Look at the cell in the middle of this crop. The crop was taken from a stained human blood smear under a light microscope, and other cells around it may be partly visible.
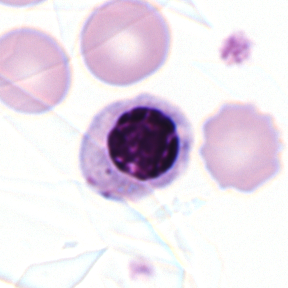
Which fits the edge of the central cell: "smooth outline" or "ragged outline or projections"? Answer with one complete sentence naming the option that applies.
No projections, blebs or ragged parts break the cell's outline.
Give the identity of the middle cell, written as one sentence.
The cell shown in the center of this light-microscope crop is an erythroblast.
